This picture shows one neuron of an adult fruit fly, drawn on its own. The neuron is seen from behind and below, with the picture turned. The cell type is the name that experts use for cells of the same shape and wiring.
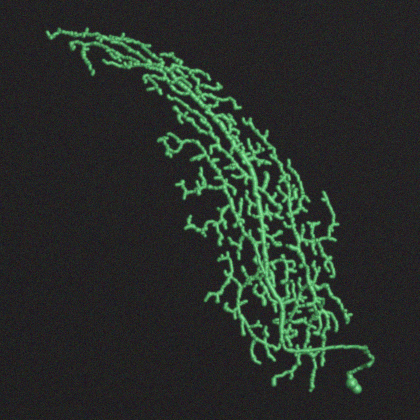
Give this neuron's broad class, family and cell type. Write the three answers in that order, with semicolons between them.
optic-lobe intrinsic neuron; Li; Li28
